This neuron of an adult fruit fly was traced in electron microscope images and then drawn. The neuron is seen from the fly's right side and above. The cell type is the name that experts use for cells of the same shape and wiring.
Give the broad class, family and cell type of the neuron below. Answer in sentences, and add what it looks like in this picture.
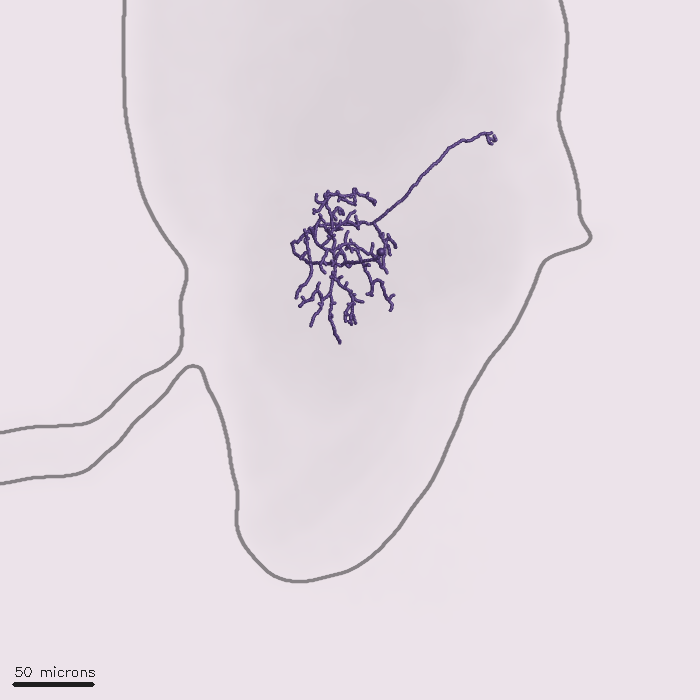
This is a visual projection neuron. Its family is MeTu. The cell type is MeTu3a. From top to bottom in the picture it spans about 140 microns. In this view it is about as wide as it is tall.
